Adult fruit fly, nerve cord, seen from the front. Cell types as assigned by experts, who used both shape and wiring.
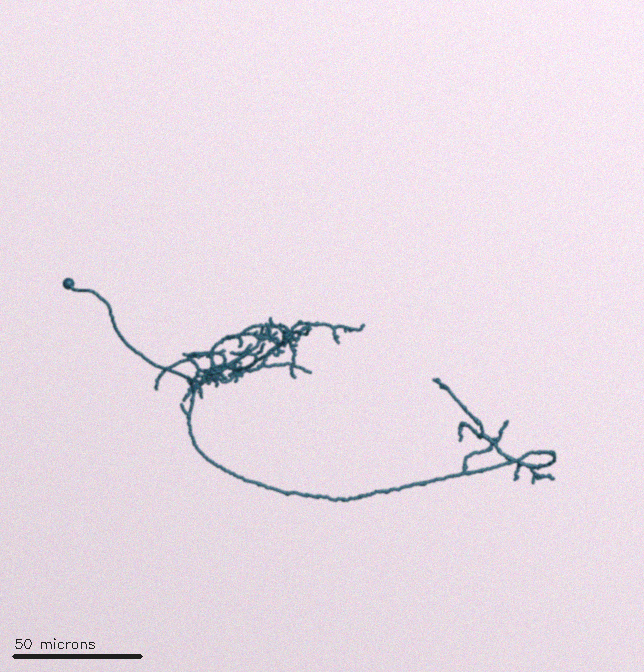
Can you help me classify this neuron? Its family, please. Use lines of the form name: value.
family: hemilineage 01A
